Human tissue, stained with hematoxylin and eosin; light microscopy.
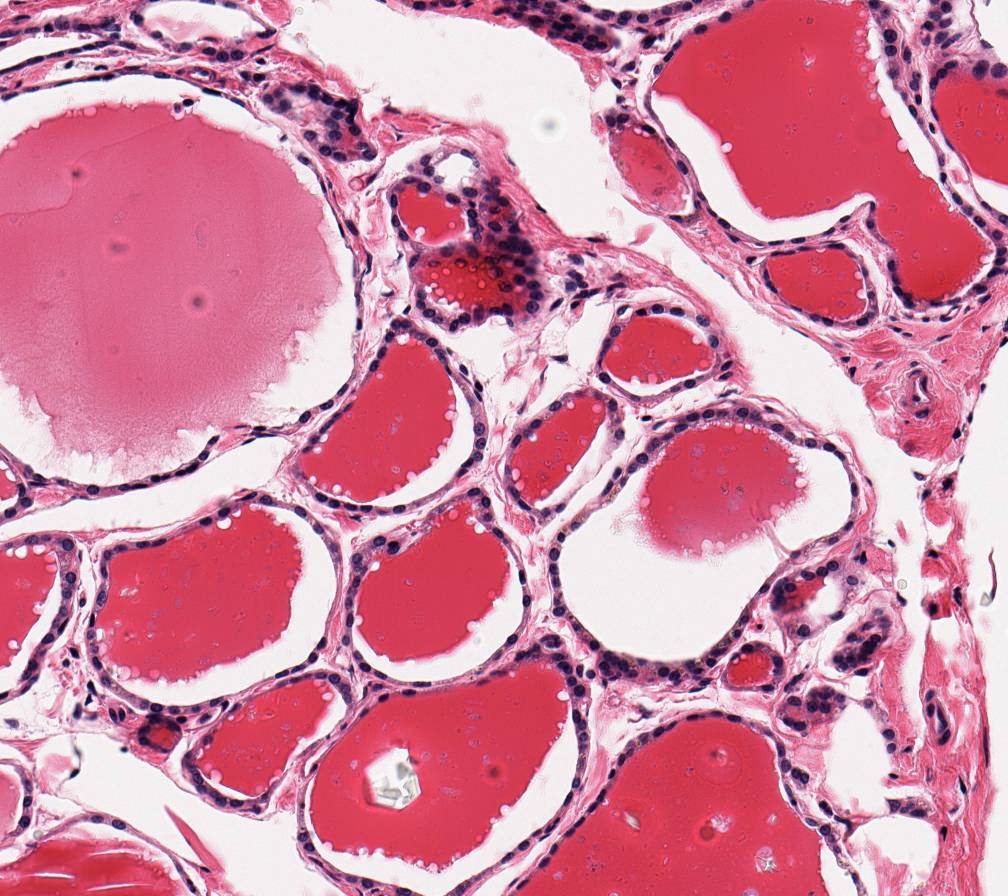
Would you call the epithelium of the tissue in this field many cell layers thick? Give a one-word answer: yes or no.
No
